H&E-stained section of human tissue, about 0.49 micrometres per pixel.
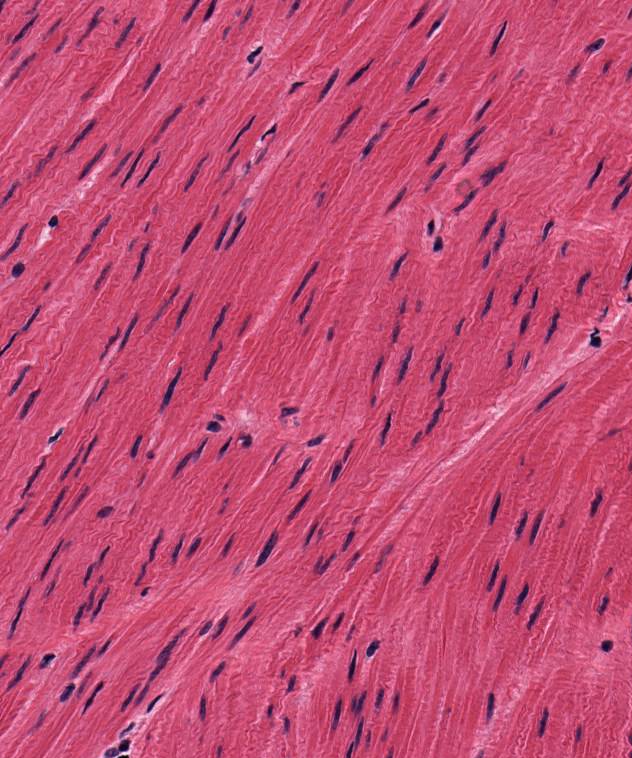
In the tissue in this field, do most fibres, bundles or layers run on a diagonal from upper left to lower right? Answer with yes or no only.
No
